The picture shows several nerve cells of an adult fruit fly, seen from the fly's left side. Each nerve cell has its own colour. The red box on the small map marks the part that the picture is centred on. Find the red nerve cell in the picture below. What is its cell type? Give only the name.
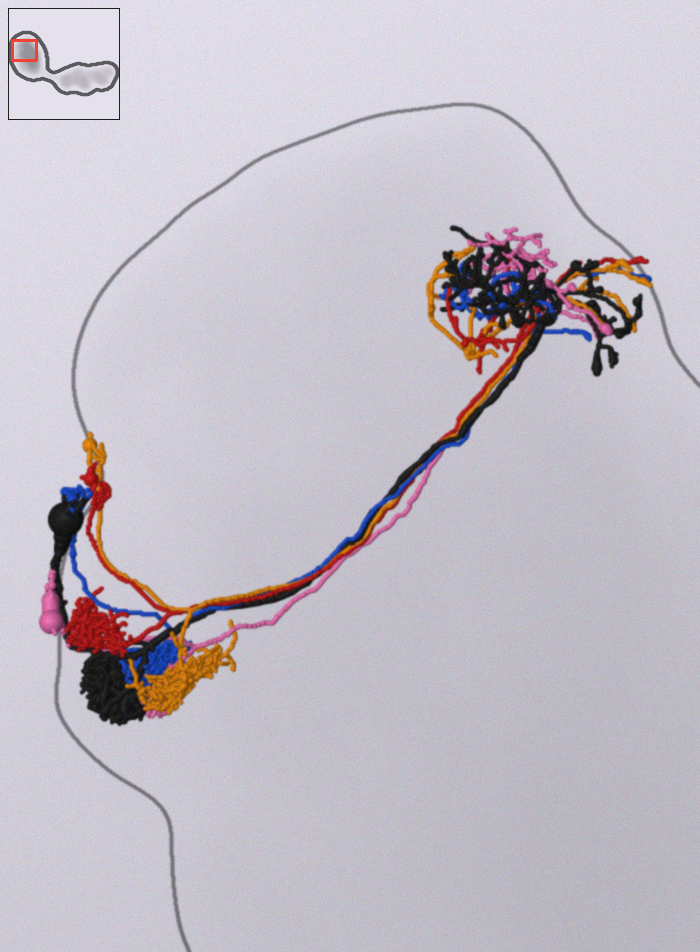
VM5v_adPN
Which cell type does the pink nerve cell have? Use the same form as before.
VM3_adPN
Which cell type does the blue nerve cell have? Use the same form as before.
VC4_adPN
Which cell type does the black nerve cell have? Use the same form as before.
VA2_adPN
